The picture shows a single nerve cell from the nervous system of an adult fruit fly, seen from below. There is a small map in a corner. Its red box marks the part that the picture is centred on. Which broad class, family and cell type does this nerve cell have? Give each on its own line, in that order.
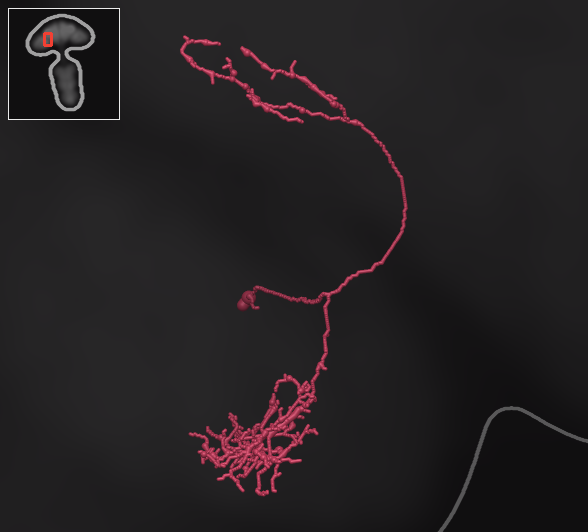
visual projection neuron
hemilineage VPNp3
LC21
